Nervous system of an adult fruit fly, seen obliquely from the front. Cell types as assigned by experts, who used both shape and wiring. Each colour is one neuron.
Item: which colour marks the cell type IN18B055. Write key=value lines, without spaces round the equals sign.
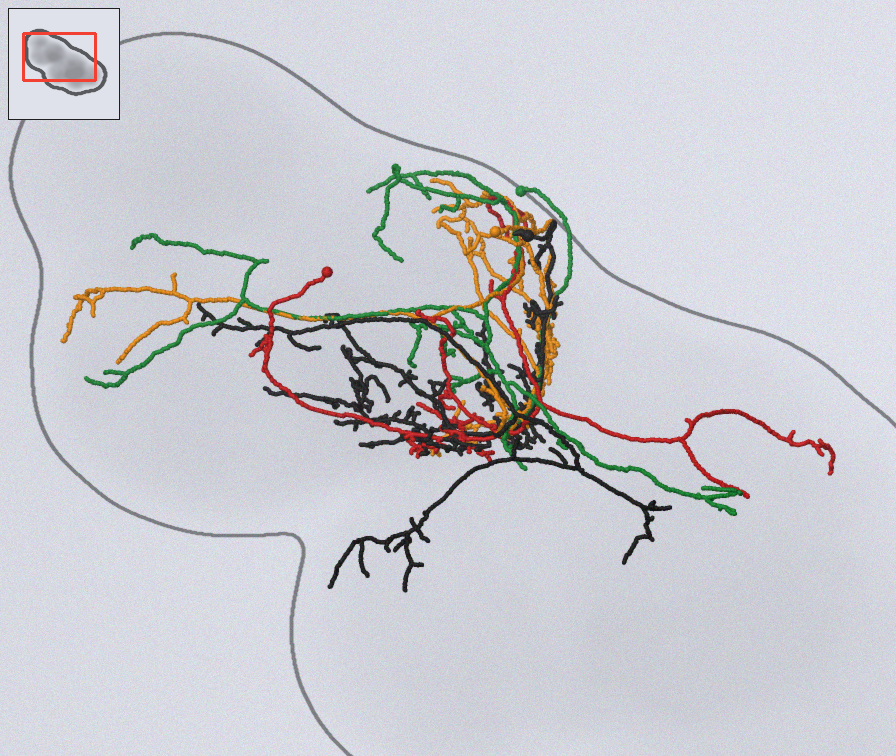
colour=green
